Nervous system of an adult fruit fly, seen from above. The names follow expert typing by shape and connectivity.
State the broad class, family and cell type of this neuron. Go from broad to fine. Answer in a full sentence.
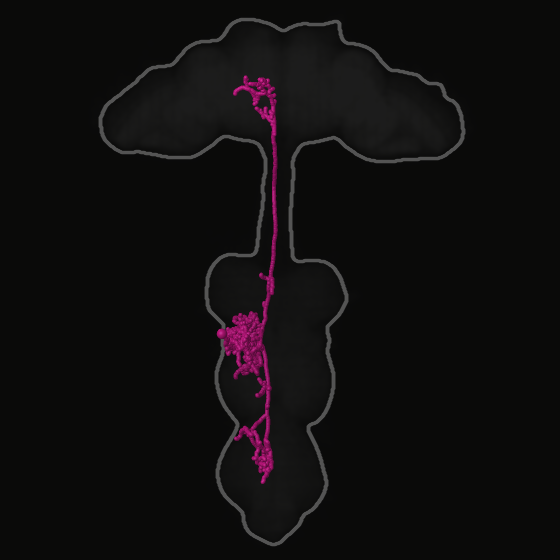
An ascending neuron of hemilineage 17A, type AN17A004.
